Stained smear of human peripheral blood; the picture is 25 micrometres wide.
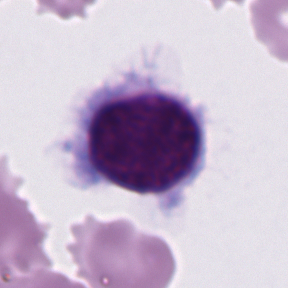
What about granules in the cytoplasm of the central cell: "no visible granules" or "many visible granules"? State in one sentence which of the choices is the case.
It is a cytoplasm without any visible granules that this cell has.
